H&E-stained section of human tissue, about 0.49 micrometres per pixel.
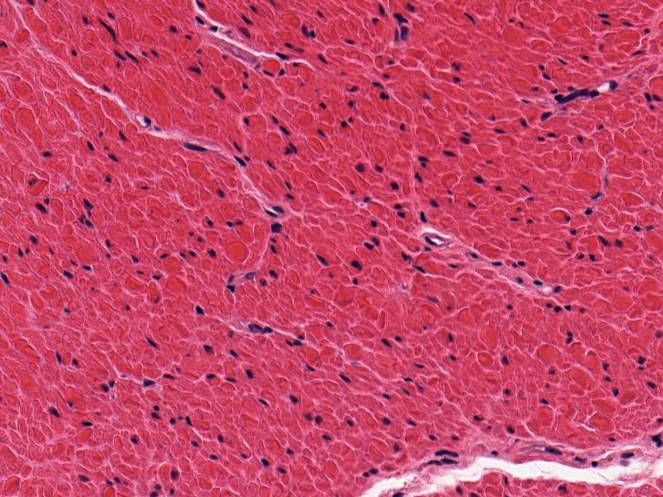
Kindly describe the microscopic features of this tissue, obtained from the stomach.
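You'll see the whole field is densely packed with muscle fibres, mostly cut in cross section, each a small rounded to polygonal profile with bright pink cytoplasm. Small, dark, oval nuclei are sprinkled fairly evenly across all of it, and fine pale lines outline every fibre throughout.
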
